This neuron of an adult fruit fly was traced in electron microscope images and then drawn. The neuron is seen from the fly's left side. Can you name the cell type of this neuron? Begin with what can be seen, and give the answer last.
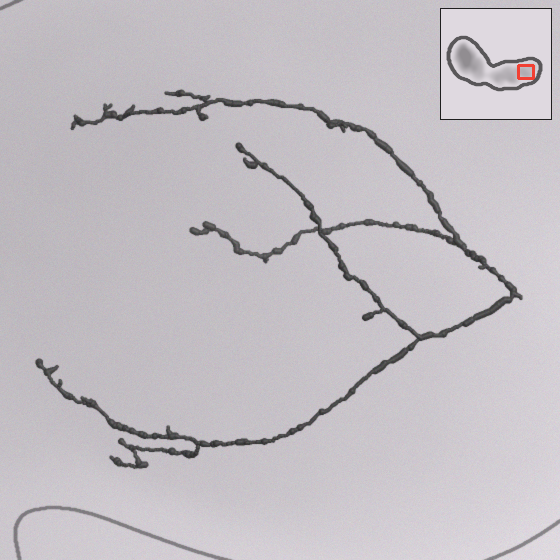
The drawing shows no cell body. As drawn here it is wider than it is tall. This is a sensory neuron entering the nerve cord. The cell type is SNpp45.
